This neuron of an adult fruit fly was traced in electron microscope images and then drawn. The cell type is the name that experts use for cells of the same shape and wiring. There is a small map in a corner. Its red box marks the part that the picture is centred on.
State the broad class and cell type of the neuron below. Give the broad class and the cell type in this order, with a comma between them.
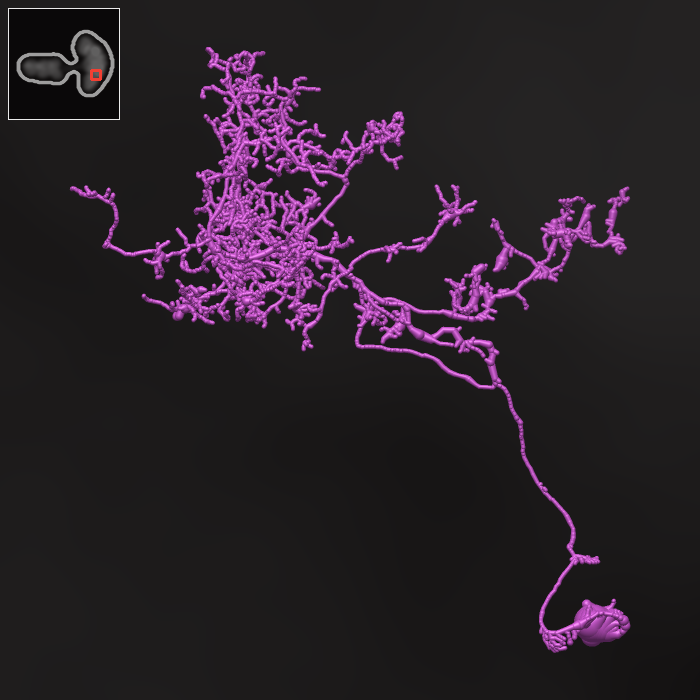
central-brain intrinsic neuron, WED065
